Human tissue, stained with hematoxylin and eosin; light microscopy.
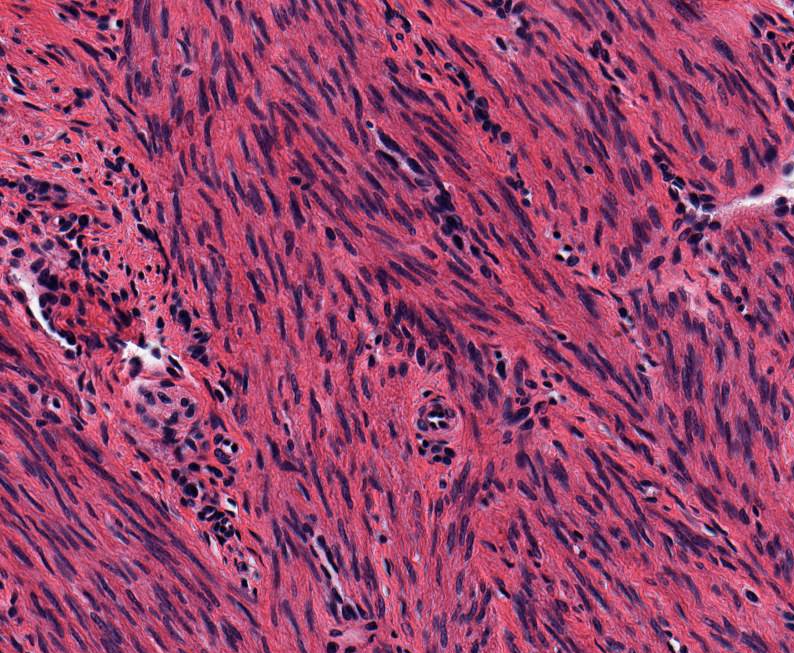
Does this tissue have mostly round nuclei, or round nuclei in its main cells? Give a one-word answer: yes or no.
No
